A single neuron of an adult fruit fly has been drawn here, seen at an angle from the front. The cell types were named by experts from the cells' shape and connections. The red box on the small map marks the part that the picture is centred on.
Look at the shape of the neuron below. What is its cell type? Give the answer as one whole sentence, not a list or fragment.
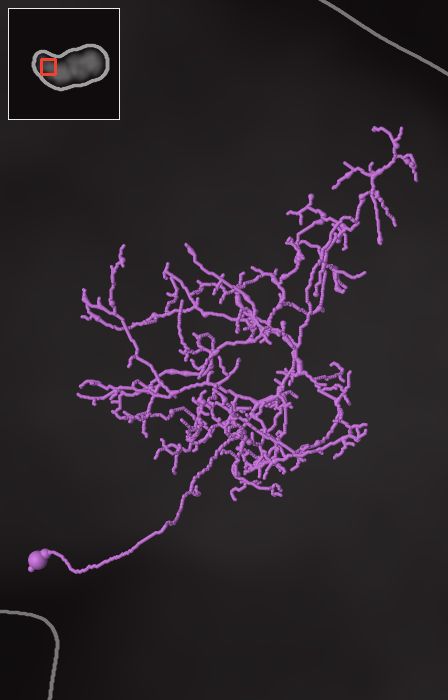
Of the cell type IN13B061 is this neuron.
